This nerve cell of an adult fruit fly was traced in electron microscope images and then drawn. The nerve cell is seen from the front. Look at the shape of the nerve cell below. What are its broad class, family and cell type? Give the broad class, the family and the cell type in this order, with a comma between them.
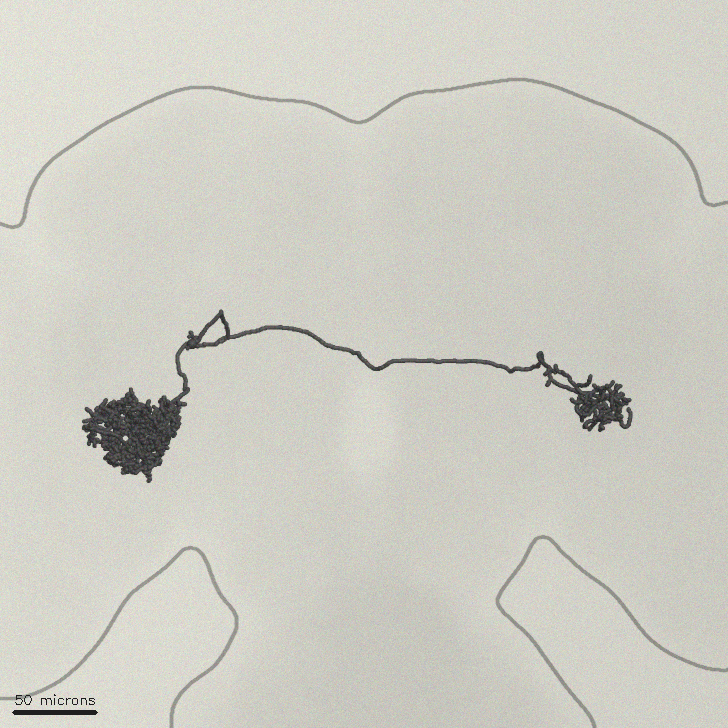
central-brain intrinsic neuron, hemilineage VLPa2, AVLP200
